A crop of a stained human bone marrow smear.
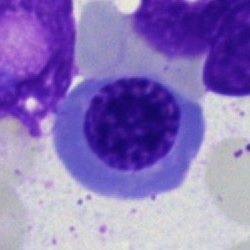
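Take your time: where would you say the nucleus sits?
Off-centre, toward the top, so the band of cytoplasm below it is the wider one.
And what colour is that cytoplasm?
An even medium blue.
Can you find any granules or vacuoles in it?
None; it shows neither.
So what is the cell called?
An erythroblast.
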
